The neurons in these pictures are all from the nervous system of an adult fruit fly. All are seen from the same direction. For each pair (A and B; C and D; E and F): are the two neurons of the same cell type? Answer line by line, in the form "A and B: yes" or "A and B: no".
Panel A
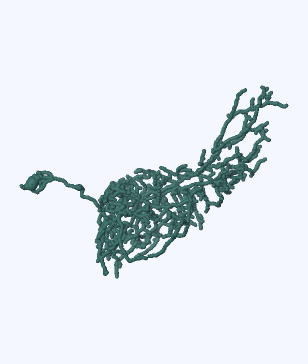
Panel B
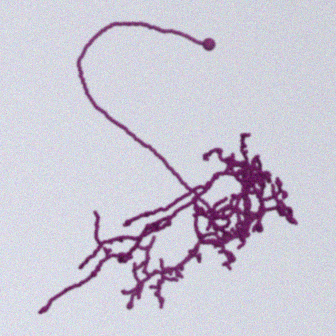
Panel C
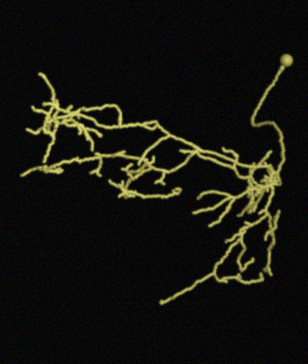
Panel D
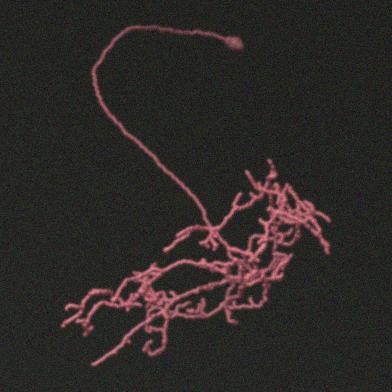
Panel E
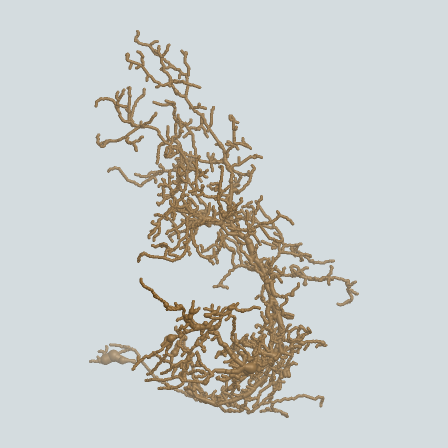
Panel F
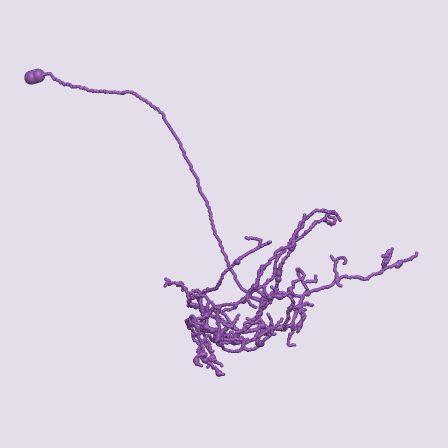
A and B: no
C and D: no
E and F: no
